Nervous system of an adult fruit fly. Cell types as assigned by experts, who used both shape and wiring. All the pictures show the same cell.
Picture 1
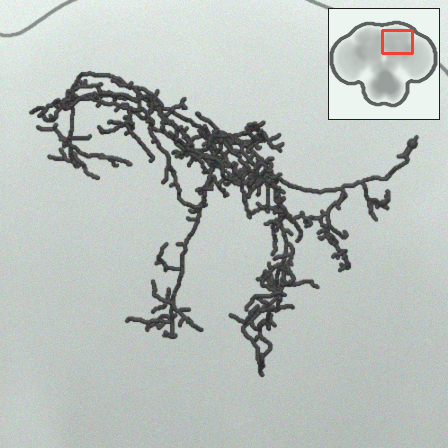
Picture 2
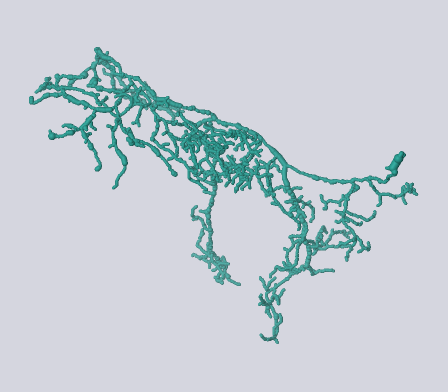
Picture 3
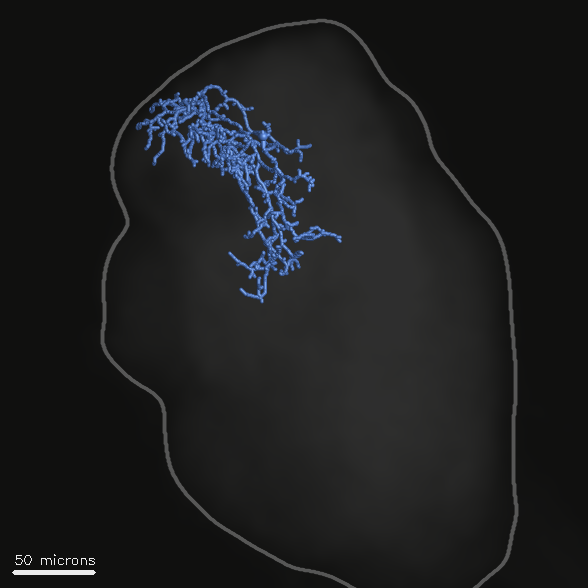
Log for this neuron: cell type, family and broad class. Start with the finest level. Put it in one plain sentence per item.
Type AVLP749m of hemilineage LHl2_dorsal, a central-brain intrinsic neuron.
